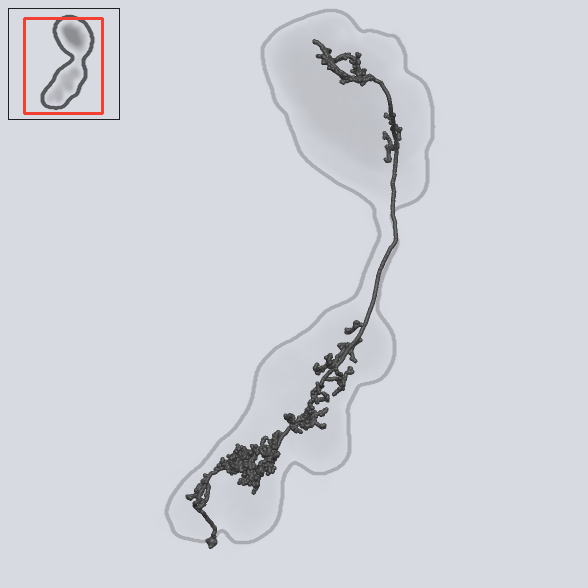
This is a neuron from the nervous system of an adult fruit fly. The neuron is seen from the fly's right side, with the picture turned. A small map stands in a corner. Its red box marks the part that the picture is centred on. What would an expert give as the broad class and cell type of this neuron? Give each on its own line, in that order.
ascending neuron
ANXXX050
